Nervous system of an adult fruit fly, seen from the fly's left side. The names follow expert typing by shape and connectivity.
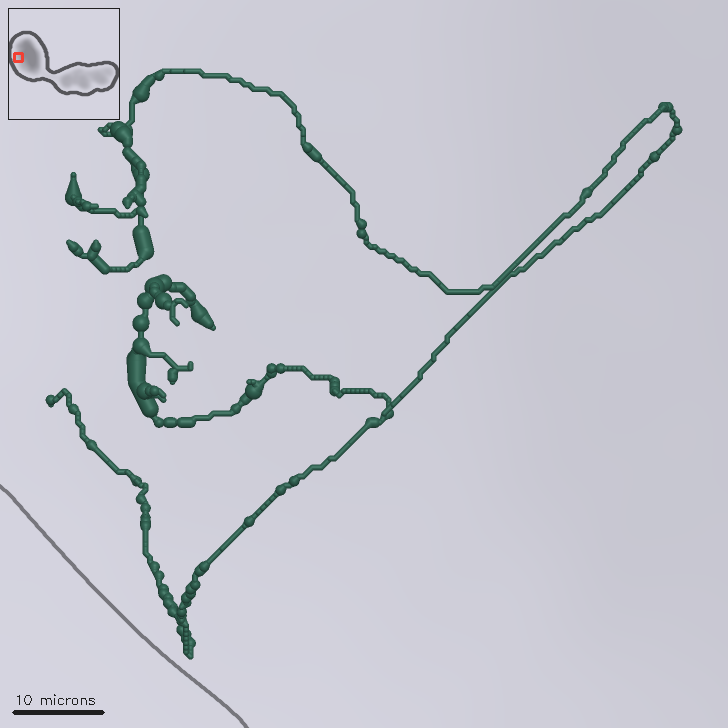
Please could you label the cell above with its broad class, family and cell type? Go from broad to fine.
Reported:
sensory neuron entering the brain; class olfactory; ORN_VM5v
